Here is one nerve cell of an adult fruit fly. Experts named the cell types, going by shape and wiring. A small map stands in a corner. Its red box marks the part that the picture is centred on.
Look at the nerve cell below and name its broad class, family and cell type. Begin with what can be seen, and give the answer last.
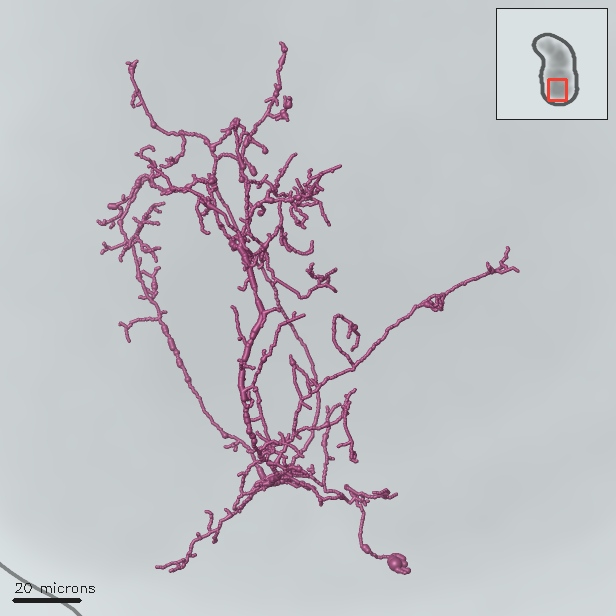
From top to bottom in the picture it spans about 160 microns. In this view it is taller than it is wide. It is a central-brain intrinsic neuron. The family is hemilineage SLPa&l1_anterior. Its cell type is PLP054.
